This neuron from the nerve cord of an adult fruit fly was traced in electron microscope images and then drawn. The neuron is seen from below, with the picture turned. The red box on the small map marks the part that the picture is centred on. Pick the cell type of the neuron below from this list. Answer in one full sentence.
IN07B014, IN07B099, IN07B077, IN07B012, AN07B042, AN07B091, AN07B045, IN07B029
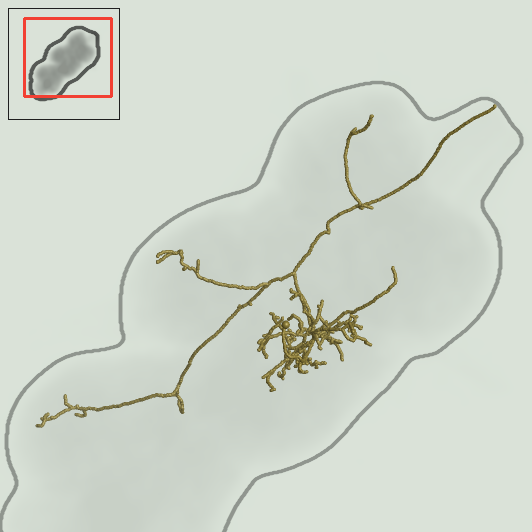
The single neuron here is of type AN07B045.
